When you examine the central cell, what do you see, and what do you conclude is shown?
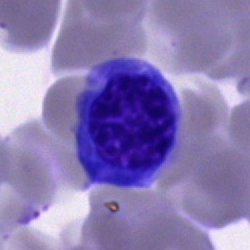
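Cytoplasm deep blue, without granules. Cytoplasmic rim widest at lower left. Chromatin coarse, in dark patches parted by paler streaks. Erythroblast.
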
